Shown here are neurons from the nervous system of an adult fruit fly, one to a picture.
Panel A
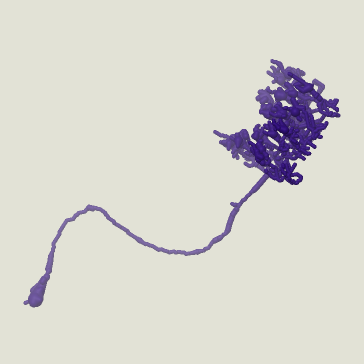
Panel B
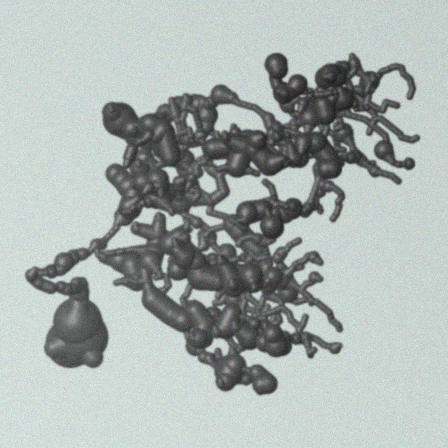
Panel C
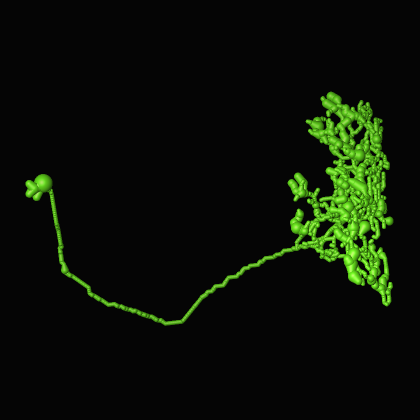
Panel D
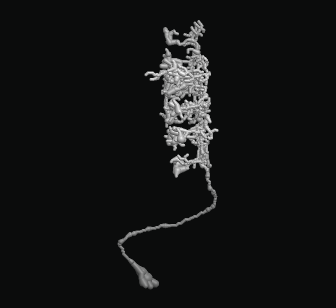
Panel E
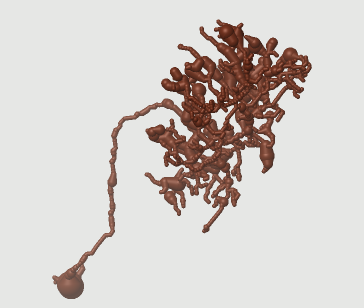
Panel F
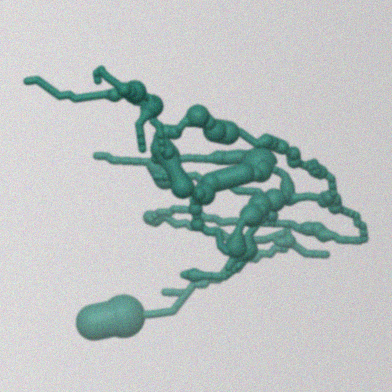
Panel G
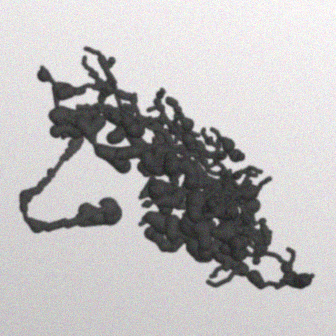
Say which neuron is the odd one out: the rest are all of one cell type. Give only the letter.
F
